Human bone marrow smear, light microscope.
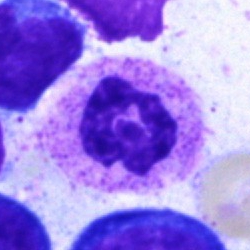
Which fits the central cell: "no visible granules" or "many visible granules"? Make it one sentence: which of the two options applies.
Many visible granules are held in the cell's cytoplasm.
